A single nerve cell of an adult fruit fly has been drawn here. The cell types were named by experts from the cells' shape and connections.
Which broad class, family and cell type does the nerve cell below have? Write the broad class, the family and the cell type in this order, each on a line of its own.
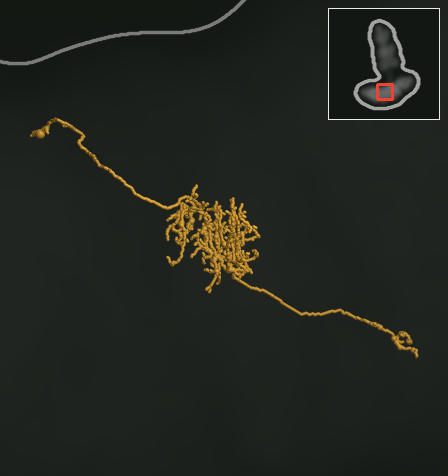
central-brain intrinsic neuron
class CX
FC2B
